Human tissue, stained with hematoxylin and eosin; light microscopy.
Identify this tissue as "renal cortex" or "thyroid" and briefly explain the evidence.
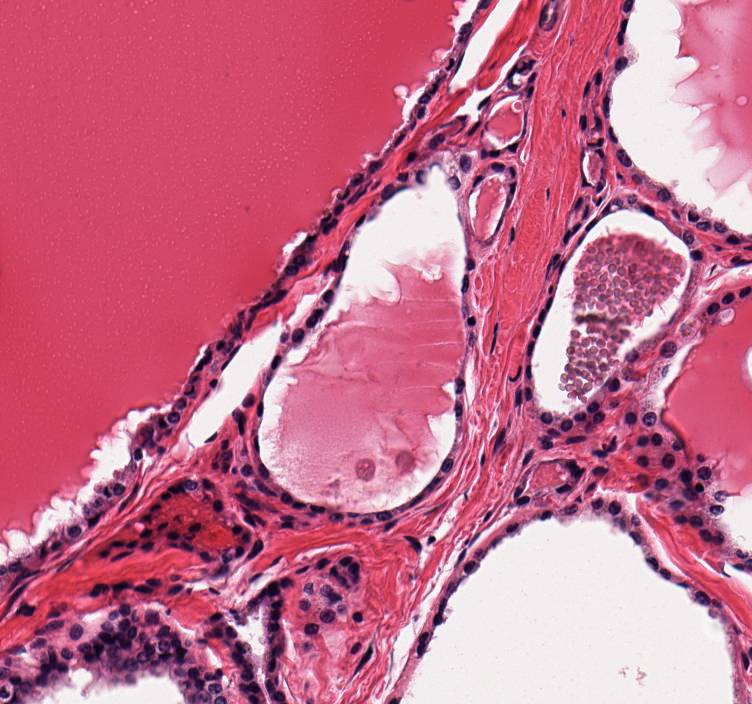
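Thyroid. Decisive: spaces holding pink material, lined by a single layer of flattened to low cuboidal cells with dark nuclei. Upper left: large space, homogeneous deep pink content. Centre: oval space, paler pink content, cracked and lined by wavy lines. Right of centre: smaller space packed with red blood cells.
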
